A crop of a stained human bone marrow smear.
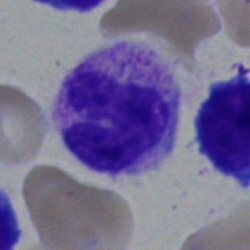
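Band neutrophil: the cell in the middle of a stained human bone marrow smear. Its outline is round. A pale cleft runs horizontally across the middle of the nucleus, and no nucleoli are visible. Fine purplish granules are scattered through the cytoplasm.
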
